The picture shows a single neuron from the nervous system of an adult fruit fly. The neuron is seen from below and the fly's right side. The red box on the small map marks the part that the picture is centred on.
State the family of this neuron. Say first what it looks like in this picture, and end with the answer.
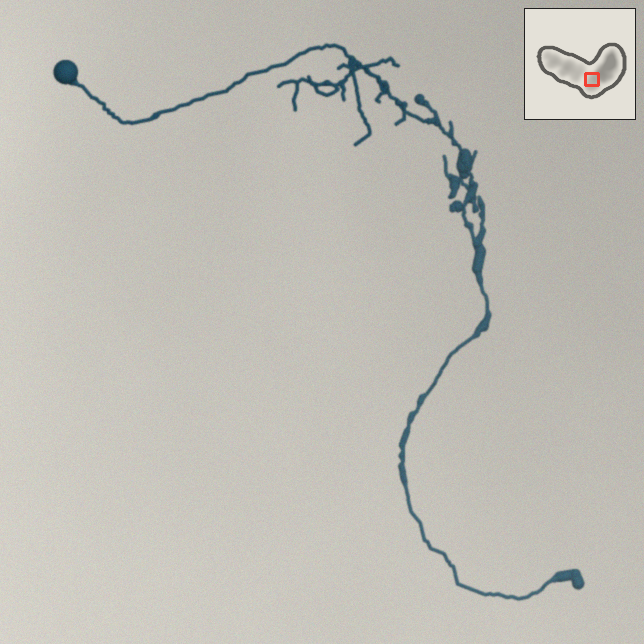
The cell body can be seen at the upper left of the picture. As drawn here it is about as wide as it is tall. This is an optic-lobe intrinsic neuron. Its family is C.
